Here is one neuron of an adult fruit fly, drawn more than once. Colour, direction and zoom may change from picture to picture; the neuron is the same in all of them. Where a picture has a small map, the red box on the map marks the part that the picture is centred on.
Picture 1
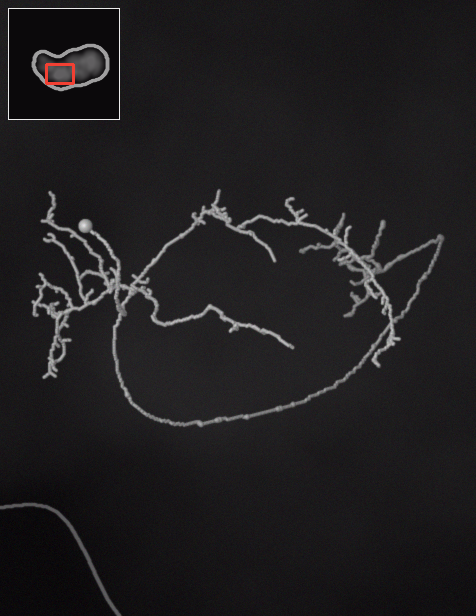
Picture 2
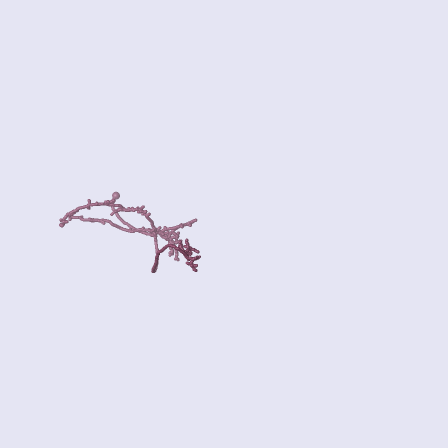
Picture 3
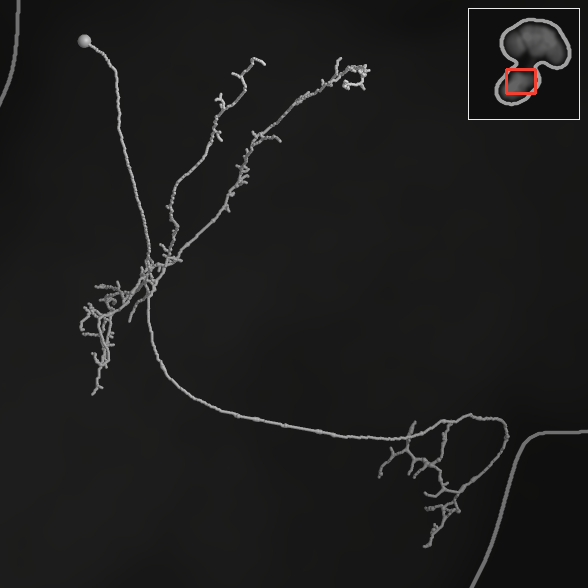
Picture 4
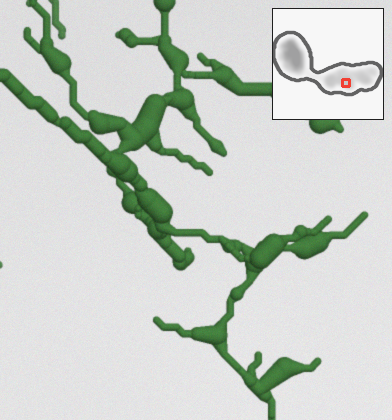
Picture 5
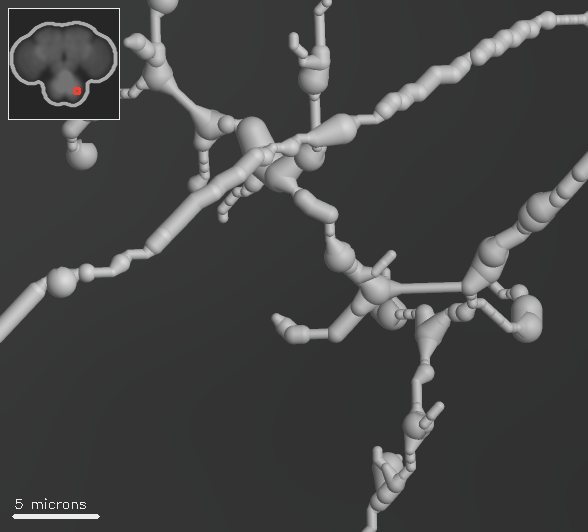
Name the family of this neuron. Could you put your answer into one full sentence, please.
The neuron is part of the family known as hemilineage 01A.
